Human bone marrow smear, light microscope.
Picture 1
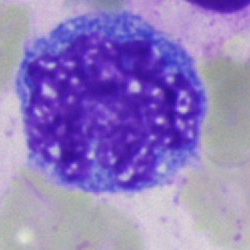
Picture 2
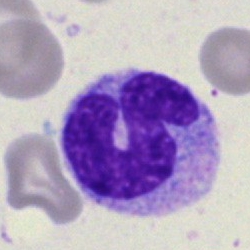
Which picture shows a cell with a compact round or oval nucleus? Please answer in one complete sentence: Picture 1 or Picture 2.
There is a cell with one compact round or oval nucleus in picture 1.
